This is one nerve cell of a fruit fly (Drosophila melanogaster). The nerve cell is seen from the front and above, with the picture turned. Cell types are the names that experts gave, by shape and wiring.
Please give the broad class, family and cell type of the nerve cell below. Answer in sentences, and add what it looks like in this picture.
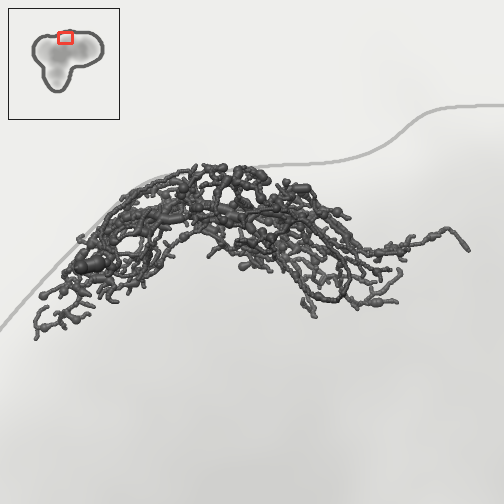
It is a central-brain intrinsic neuron. The family is hemilineage TRdm. The cell type is GNG357. Its cell body lies on the left of the picture. Dozens of branch ends can be seen.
